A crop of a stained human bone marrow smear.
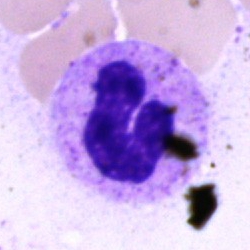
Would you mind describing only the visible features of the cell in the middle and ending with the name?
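Visible features begin with a round, smooth outline. Deeply indented from its upper side, the nucleus takes on a folded, curved shape, and its chromatin stains dense and dark purple. A dark brown-black clump lies over the right side of the cell, next to the nucleus. The name for this cell: band neutrophil.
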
